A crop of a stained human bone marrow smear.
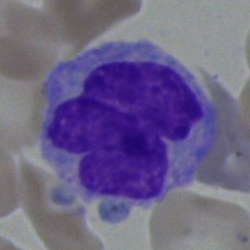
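Monocyte, the cell in the middle of this stained bone marrow smear. First, the outline is irregular and slightly angular rather than smoothly round. Next, deep clefts fold the nucleus into several lobes. The cytoplasm shows no distinct granules. Last, small pale-blue rounded bodies sit at the cell's bottom edge.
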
